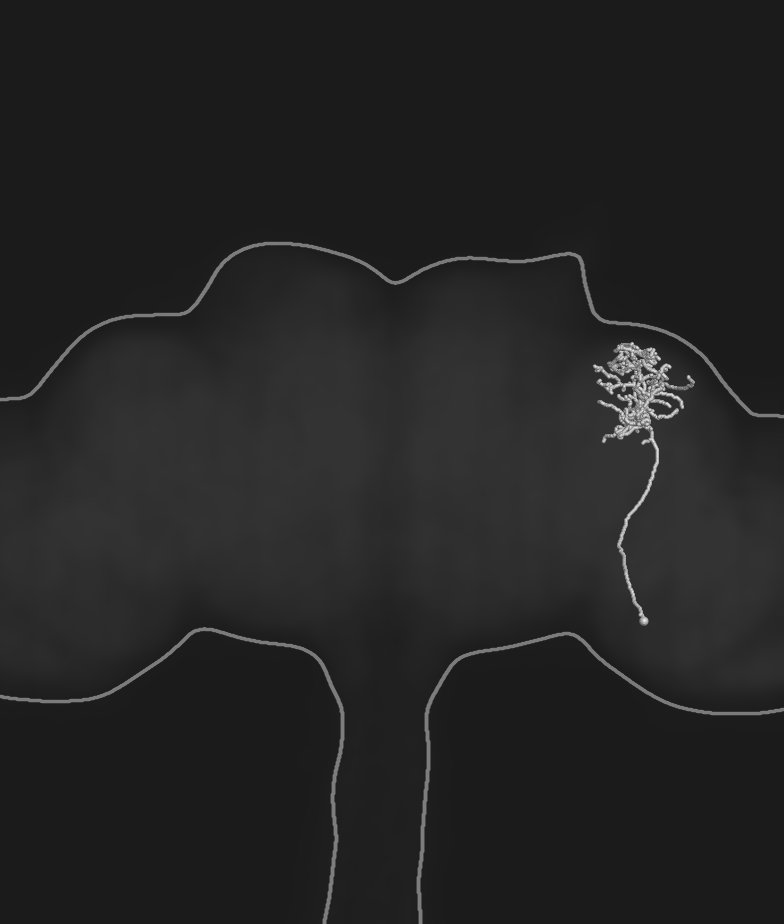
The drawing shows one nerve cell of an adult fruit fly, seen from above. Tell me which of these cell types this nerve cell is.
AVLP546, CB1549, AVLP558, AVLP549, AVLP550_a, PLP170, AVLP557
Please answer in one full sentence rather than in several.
The cell type carried by this nerve cell is AVLP550_a.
